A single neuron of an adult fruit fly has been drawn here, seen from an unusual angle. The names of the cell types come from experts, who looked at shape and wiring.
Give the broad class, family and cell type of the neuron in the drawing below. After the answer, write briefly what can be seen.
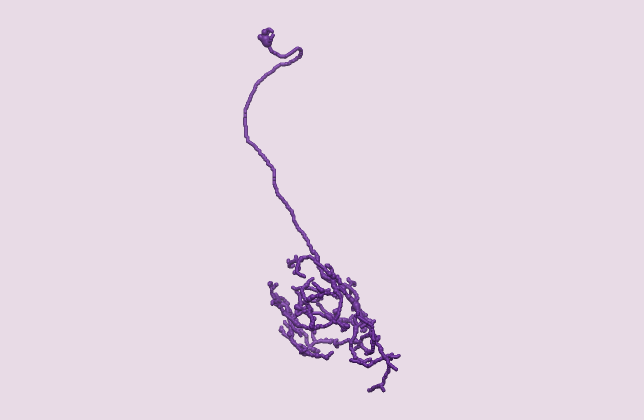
Its broad class is central-brain intrinsic neuron. Its family is hemilineage VLPl4_anterior. It is of cell type CB1613. The cell body can be seen at the top of the picture. As drawn here it is taller than it is wide.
